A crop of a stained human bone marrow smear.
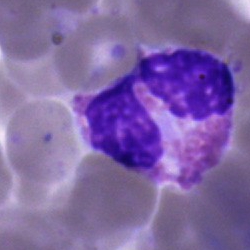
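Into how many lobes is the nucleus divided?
Two large lobes, one on the left and one at the upper right.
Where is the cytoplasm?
Mainly at the lower right, between and below the two lobes; it is pink.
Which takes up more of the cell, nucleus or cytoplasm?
The nucleus.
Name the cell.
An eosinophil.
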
